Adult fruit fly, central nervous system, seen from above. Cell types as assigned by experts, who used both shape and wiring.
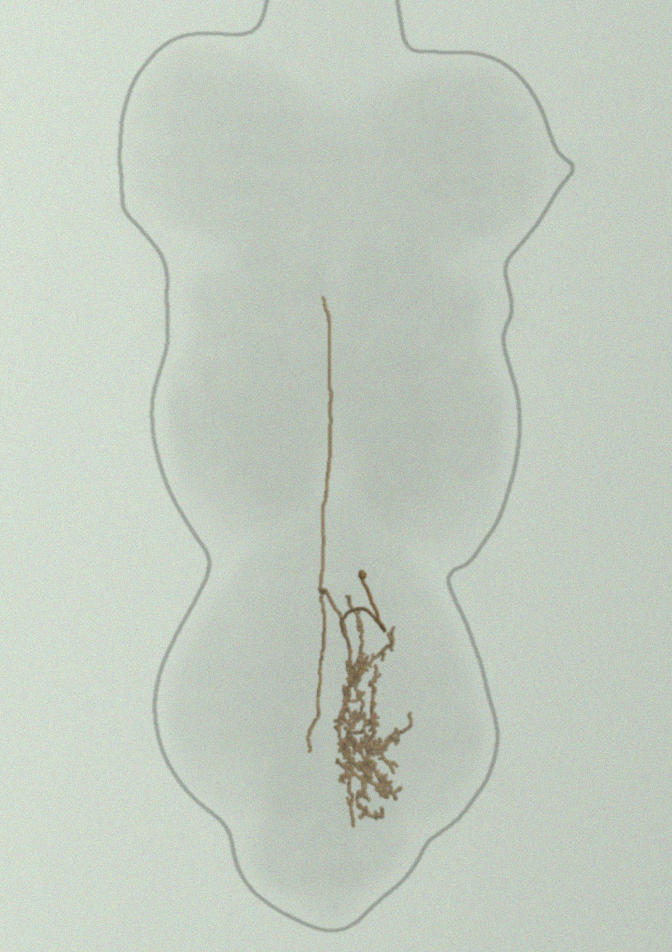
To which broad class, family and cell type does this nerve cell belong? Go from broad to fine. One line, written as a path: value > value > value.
nerve-cord intrinsic neuron > hemilineage 23B > IN23B056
